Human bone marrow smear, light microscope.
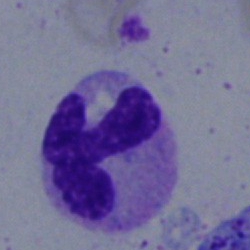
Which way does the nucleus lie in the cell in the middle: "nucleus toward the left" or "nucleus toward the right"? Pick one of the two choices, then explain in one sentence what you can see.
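Nucleus toward the left. The nucleus lies mostly in the left part of the cell, with the cytoplasm mostly on the right.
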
